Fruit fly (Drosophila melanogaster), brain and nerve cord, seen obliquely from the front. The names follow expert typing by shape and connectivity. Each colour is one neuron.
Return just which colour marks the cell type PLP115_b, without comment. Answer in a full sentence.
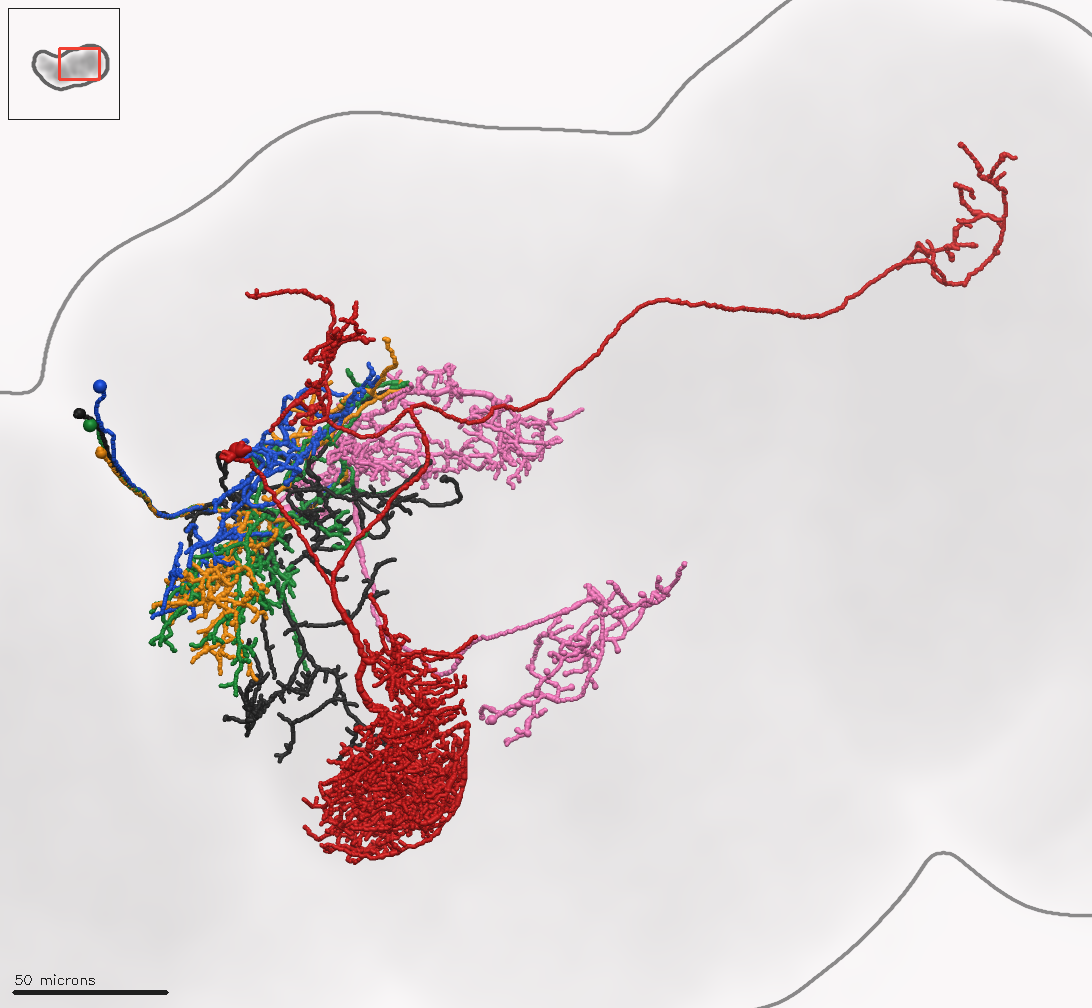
The colour is orange.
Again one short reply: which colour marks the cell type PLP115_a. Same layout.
The colour is blue.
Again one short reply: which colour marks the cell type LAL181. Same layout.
The colour is pink.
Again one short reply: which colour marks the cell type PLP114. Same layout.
The colour is green.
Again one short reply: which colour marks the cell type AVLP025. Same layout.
The colour is red.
